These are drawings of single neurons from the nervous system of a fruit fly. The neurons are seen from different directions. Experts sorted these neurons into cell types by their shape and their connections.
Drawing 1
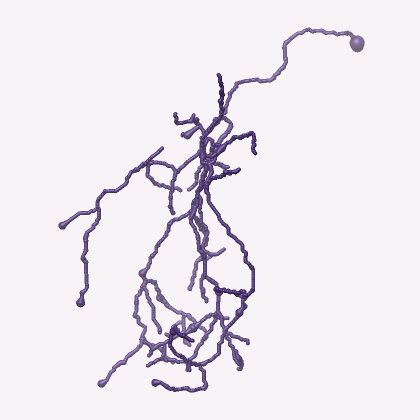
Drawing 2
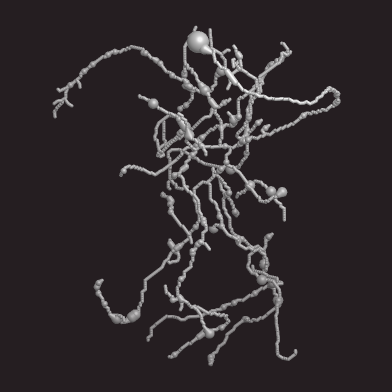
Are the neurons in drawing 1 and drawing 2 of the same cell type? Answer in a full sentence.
They are of the same cell type.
